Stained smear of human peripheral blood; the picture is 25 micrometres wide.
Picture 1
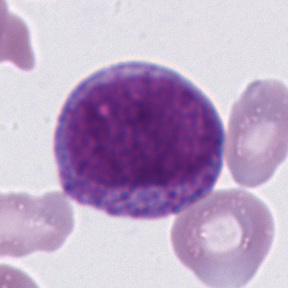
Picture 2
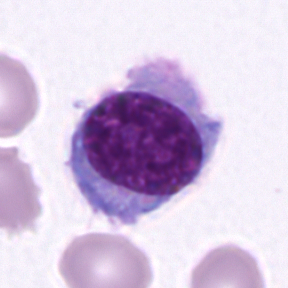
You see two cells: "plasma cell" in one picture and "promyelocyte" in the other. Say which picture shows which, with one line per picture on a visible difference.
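Picture 1 is a promyelocyte. The cell outline is round and smooth.
Picture 2 is a plasma cell. The outline of the cell is irregular and ragged rather than smoothly round.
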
